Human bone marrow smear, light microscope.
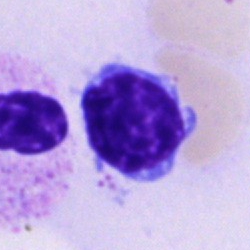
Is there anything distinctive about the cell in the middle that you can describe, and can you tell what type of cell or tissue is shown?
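Chromatin checked: dark purple and coarsely clumped. Cytoplasm checked next: only a thin rim around the nucleus, with no granules in it. Outline checked last: a small rounded bleb of cytoplasm juts from the right edge. The cell is a lymphocyte.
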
